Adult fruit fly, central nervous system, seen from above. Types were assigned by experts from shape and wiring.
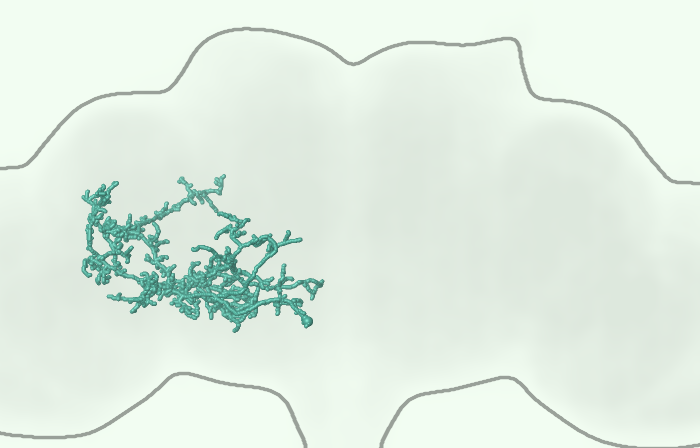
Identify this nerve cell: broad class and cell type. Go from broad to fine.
central-brain intrinsic neuron; CL151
